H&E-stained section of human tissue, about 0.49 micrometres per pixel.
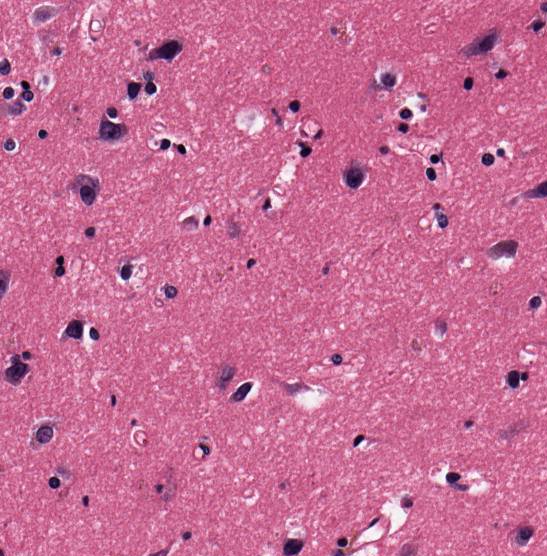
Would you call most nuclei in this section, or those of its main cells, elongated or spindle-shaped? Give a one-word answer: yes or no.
No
